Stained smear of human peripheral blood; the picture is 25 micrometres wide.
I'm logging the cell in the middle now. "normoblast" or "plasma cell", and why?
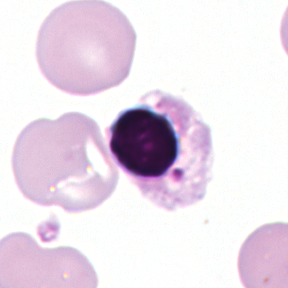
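This cell is a normoblast.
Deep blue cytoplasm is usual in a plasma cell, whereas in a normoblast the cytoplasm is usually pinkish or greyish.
The outline is irregular, with a ragged edge on the right side. The nucleus lies off-centre toward the left, its chromatin dense and dark purple throughout. A single small dark purple dot sits in the cytoplasm just below and to the right of the nucleus.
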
